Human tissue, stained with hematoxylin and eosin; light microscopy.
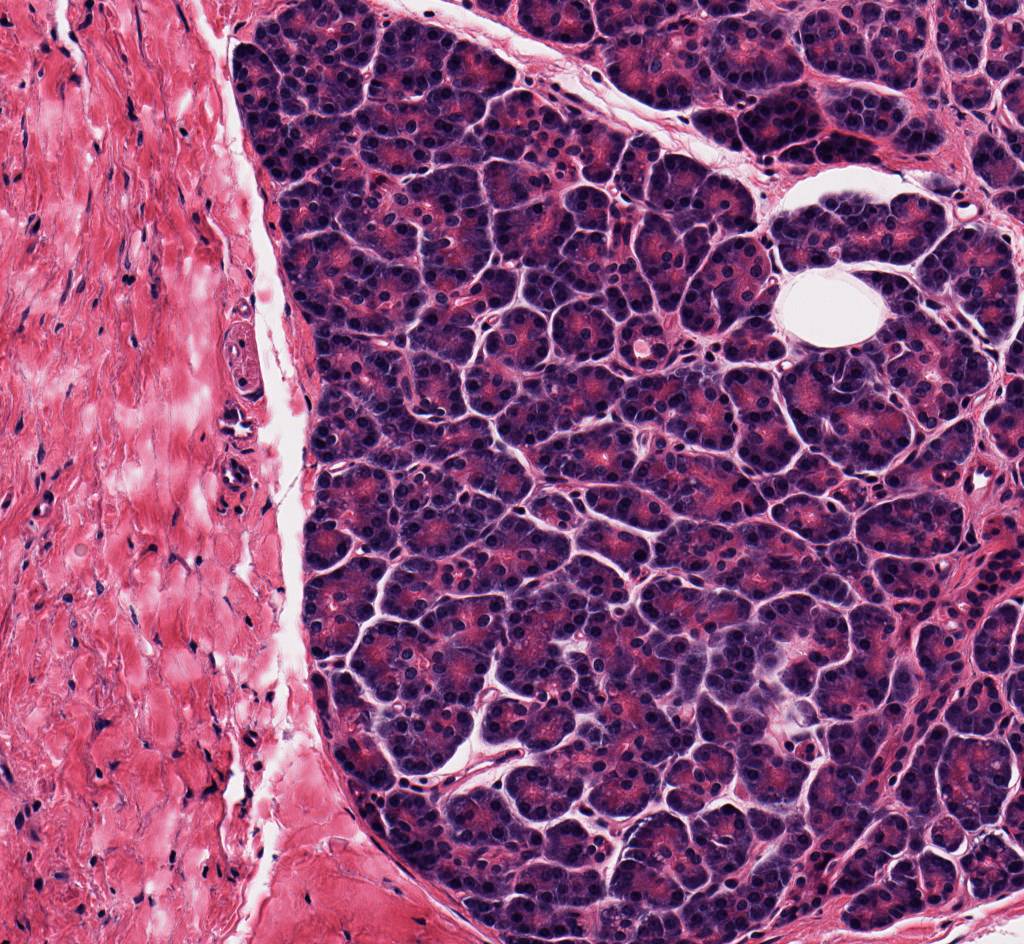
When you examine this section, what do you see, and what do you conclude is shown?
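Dense pink fibrous tissue fills about the left third, fibres and elongated nuclei running roughly top to bottom. The right two-thirds is a lobule of closely packed acini with basal round, dark nuclei and cytoplasm purple basally, pink and granular centrally. This is pancreas.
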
